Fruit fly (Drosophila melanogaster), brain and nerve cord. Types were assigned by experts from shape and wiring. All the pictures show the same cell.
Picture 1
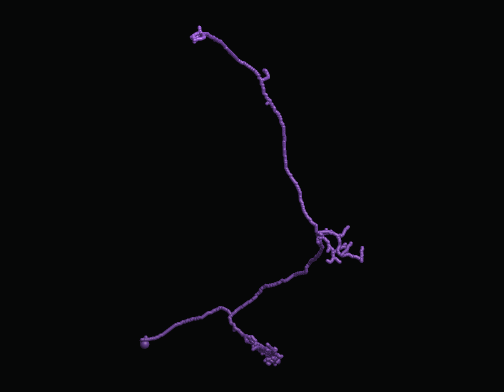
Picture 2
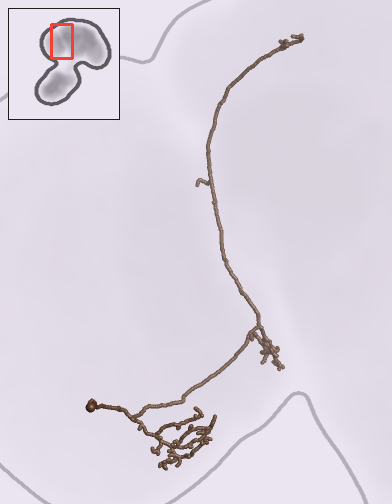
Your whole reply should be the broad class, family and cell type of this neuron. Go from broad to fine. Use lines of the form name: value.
broad class: visual projection neuron
family: MeTu
cell type: MeTu4f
